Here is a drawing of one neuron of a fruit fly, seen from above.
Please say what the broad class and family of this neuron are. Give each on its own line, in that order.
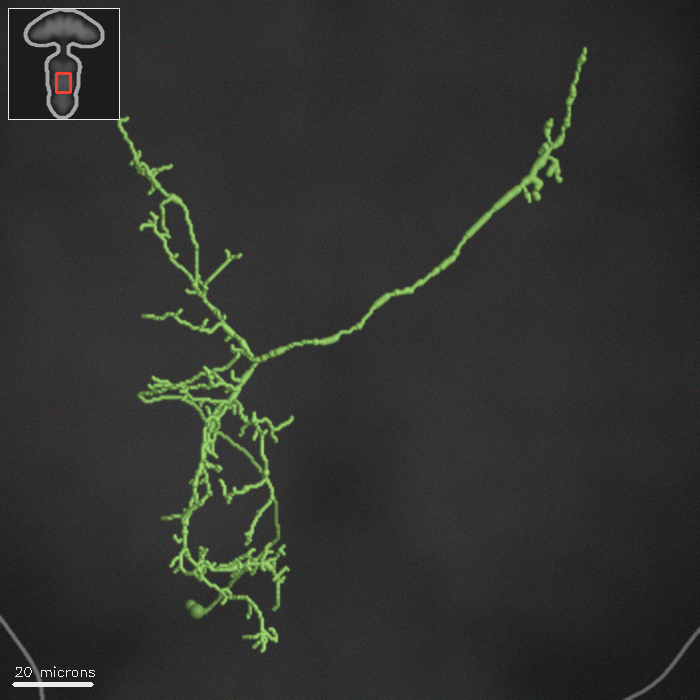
nerve-cord intrinsic neuron
hemilineage 06A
